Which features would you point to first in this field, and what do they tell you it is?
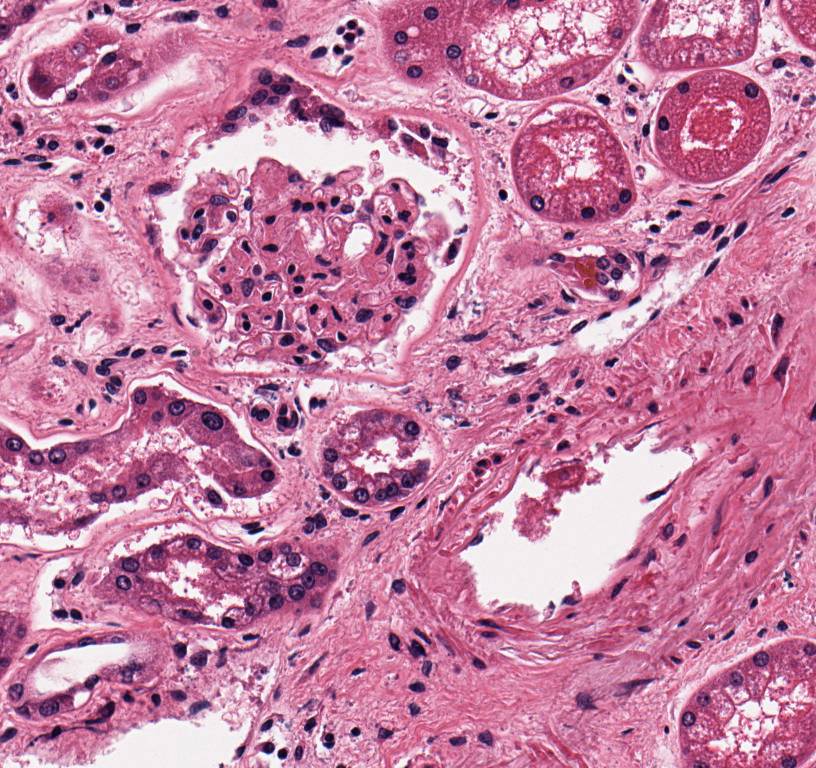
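Answer: cortical labyrinth of the kidney. Noted: a glomerulus at upper left-centre, ringed by cross-sectioned tubules.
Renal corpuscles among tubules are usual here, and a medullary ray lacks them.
Noted: cuboidal tubule cells with round dark nuclei and pink cytoplasm. Noted also, at lower right-centre: a vessel with a mostly empty, irregular lumen inside concentric layers of spindle-shaped cells.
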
